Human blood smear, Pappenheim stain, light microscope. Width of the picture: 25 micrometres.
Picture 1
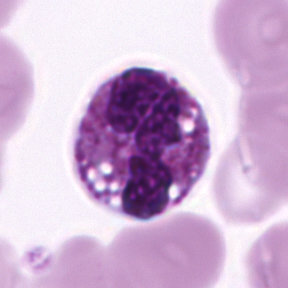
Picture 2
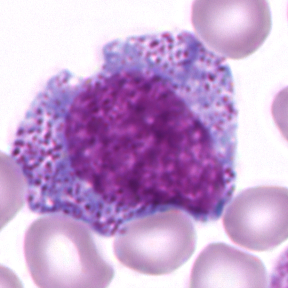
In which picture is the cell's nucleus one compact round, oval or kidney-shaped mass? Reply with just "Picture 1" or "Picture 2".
Picture 2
